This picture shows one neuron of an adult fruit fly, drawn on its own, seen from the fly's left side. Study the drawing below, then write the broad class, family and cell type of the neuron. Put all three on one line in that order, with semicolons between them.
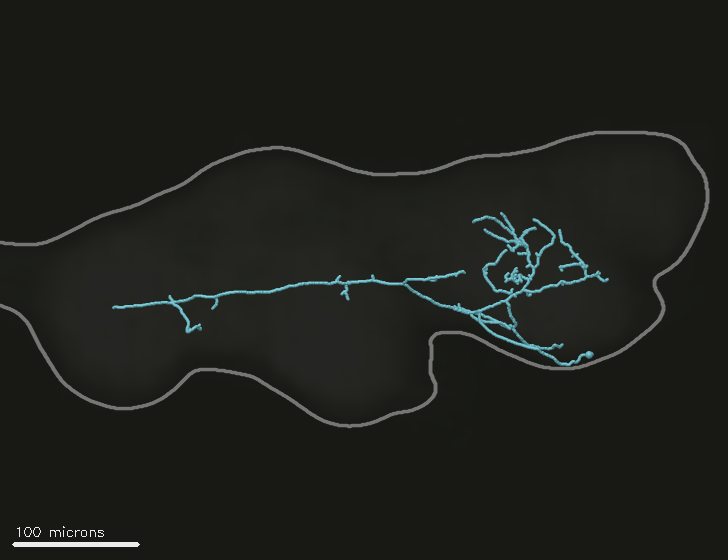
nerve-cord intrinsic neuron; hemilineage 10B; IN10B038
